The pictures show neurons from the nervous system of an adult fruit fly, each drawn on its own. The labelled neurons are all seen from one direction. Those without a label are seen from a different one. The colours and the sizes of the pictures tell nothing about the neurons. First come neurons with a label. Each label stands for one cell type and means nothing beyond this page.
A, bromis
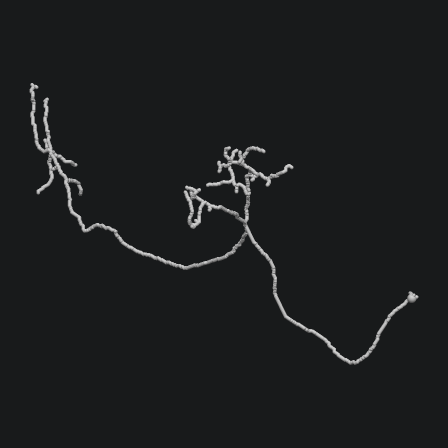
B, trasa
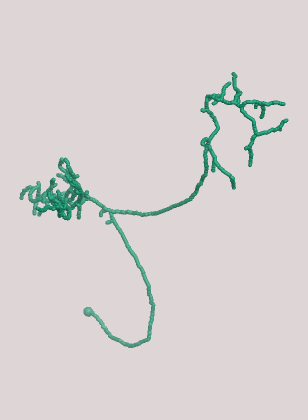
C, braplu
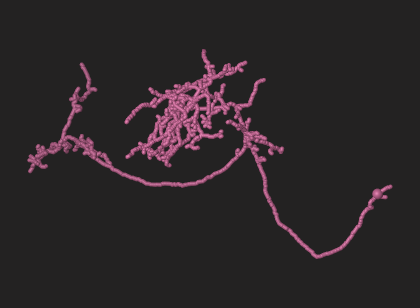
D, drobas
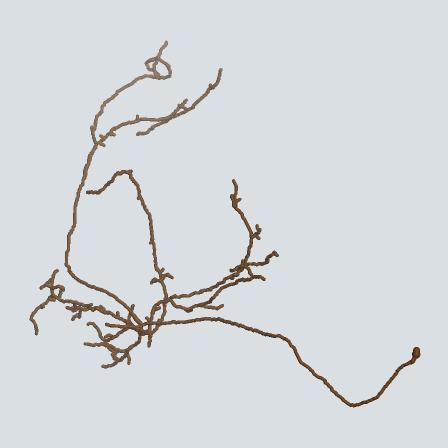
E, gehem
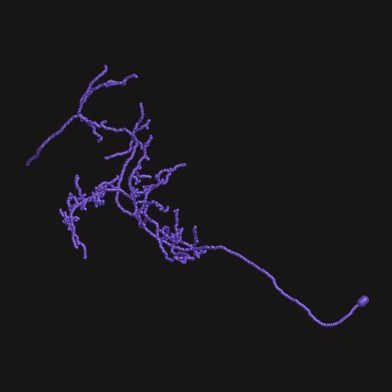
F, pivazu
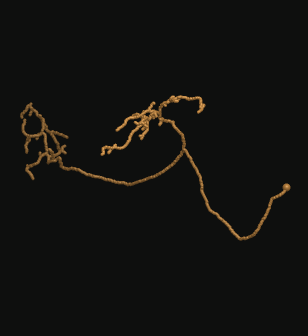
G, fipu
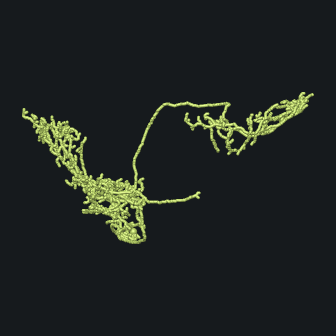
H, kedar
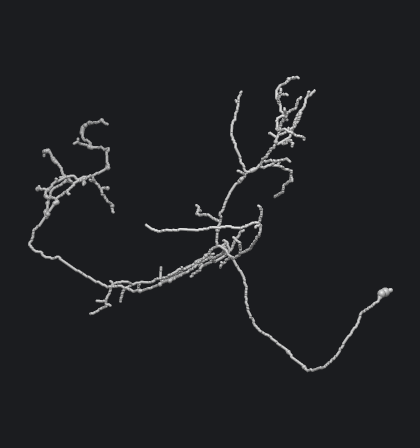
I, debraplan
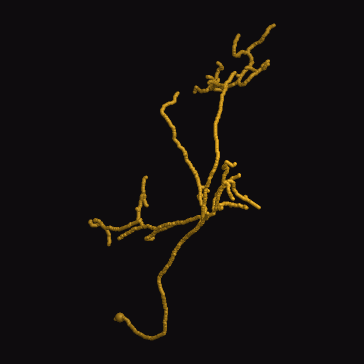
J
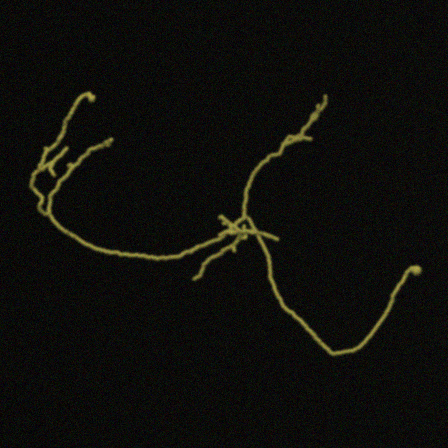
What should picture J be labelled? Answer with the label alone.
kedar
